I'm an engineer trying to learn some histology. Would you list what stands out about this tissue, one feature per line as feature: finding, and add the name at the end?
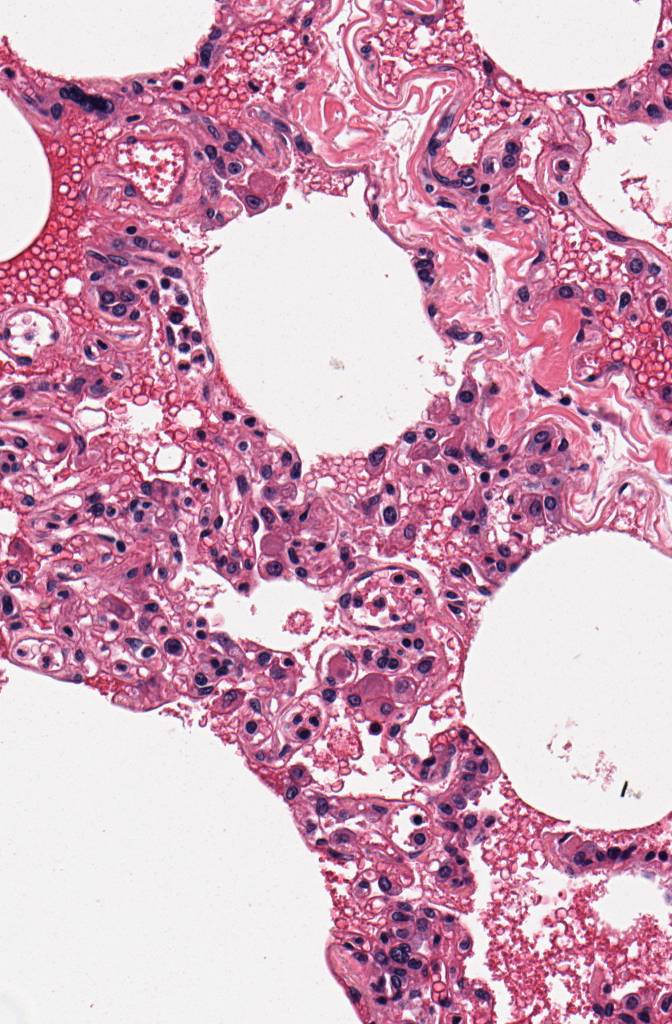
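Spaces: several large, rounded, empty
Bands: branching, cellular, separating the spaces
Blood: red blood cells densely packed at upper left edge
Fibres: wavy pink bands, upper right
Free cells: few, large, abundant pink cytoplasm, in small spaces just below centre
Tissue: lung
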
